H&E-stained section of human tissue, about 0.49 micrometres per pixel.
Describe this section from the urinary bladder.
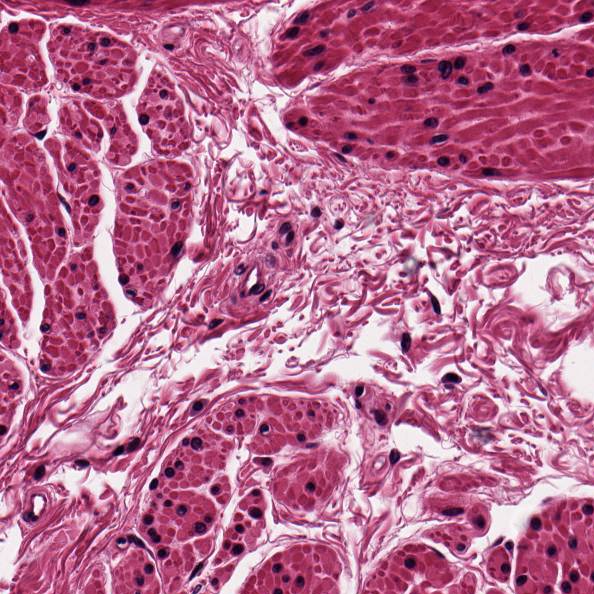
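Across the left, top right and bottom of the field lie smooth muscle bundles, with loose connective tissue filling the centre and right-centre. Left and bottom bundles are cut across, showing closely packed polygonal cell profiles. Muscle cell cytoplasm is uniformly deep pink, without cross-striations. Centrally, loosely arranged wavy pink collagen fibres hold scattered dark elongated nuclei.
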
